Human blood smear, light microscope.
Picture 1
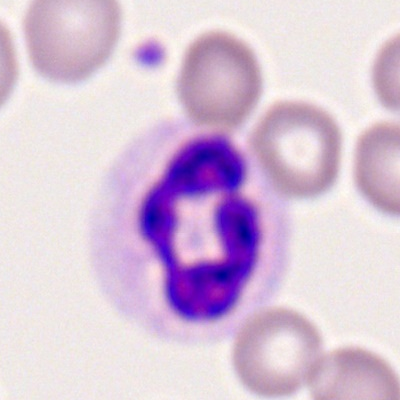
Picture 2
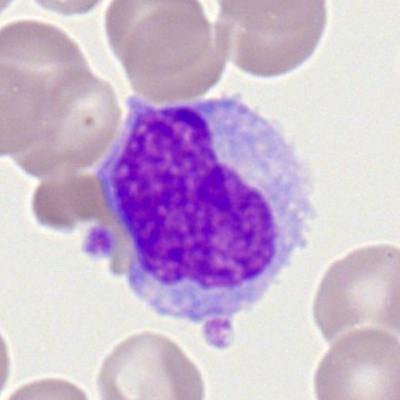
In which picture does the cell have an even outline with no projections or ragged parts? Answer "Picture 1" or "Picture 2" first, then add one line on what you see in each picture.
Picture 1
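Picture 1: The cell's outline is round with a smooth edge.
Picture 2: The cell outline is irregular, with a finely ruffled edge along the right side.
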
